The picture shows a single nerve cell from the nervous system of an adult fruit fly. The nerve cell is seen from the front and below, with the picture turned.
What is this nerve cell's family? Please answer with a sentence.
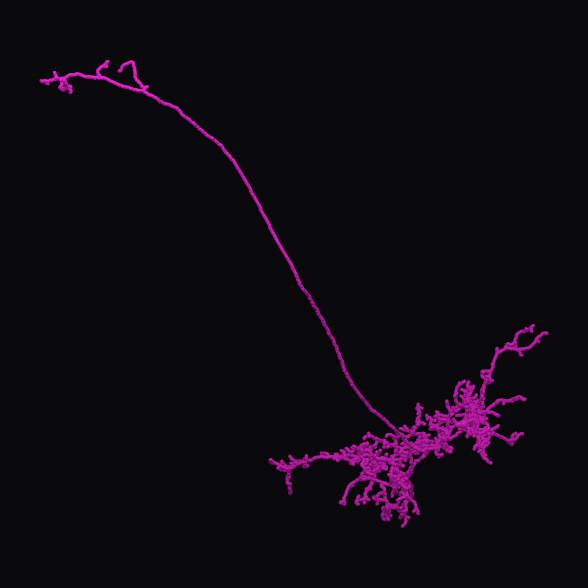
The family is hemilineage 08B.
